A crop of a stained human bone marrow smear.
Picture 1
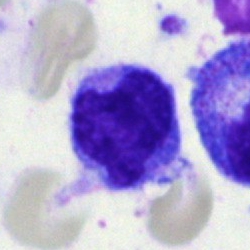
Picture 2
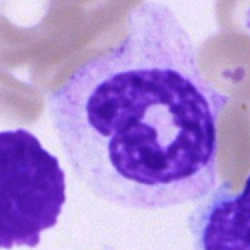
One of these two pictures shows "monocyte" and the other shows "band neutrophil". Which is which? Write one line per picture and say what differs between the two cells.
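In picture 1 we see a monocyte: The nucleus fills most of the cell.
In picture 2 we see a band neutrophil: The cytoplasm is abundant and pale lilac.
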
